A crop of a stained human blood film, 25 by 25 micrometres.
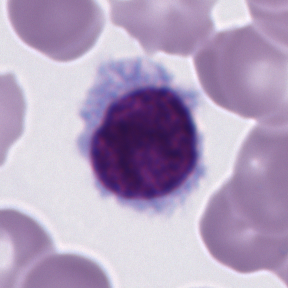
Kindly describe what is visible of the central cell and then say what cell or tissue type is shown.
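The central cell measures about 14 by 11 micrometres. Its nucleus is round in outline, about 10 micrometres across, and fills about 60% of the cell's area. The nuclear margin is smooth, without notches or indentations. The chromatin stains dark purple and is dense throughout the nucleus. The cytoplasm is pale blue; it is broadest above the nucleus and forms only a thin rim along its lower right side. The central cell is a hairy cell.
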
